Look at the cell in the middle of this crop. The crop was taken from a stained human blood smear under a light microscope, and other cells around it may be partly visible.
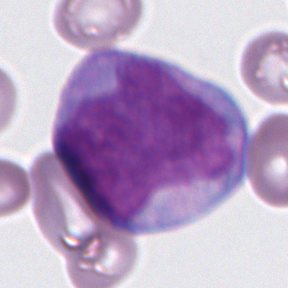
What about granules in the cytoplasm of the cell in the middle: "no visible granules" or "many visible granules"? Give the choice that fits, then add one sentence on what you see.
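No visible granules. No granules are visible in the cytoplasm.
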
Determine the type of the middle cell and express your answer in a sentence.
The middle cell in this particular crop is an atypical promyelocyte.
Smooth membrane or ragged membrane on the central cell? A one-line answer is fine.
Smooth outline, no projections: that is the whole story of its edge.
